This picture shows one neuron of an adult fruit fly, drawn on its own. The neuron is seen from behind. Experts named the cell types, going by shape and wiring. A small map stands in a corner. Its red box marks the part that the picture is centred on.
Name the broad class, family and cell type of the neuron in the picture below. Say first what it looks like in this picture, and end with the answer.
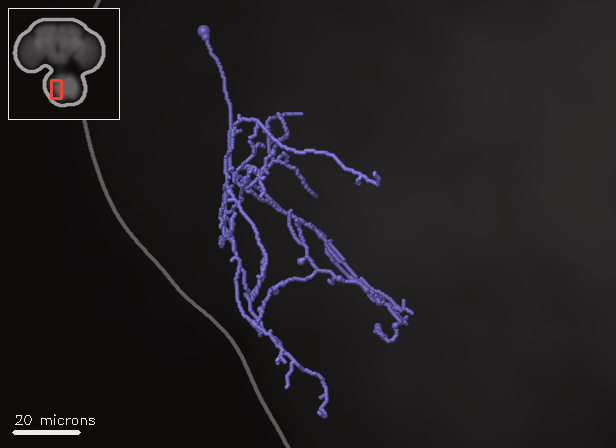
By the scale bar it is about 120 microns tall in this view. The picture shows dozens of branch ends. It is a nerve-cord intrinsic neuron. The family is hemilineage 09A. It is of cell type IN09A079.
